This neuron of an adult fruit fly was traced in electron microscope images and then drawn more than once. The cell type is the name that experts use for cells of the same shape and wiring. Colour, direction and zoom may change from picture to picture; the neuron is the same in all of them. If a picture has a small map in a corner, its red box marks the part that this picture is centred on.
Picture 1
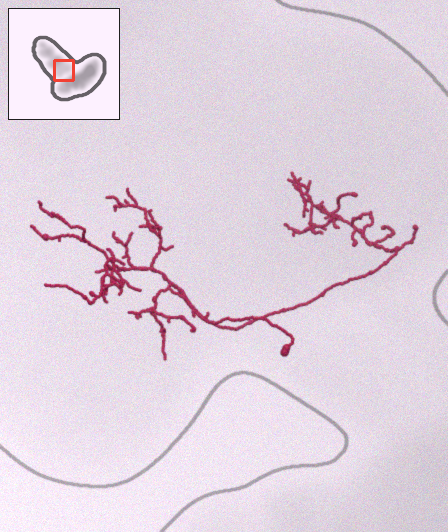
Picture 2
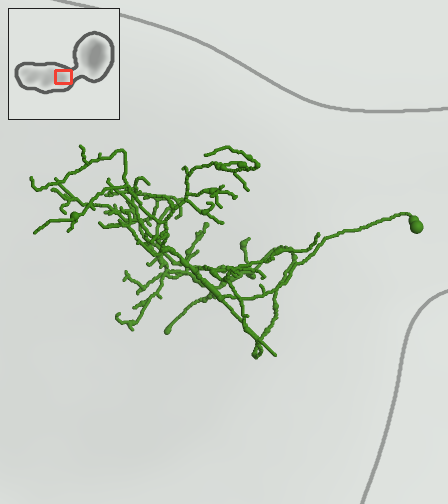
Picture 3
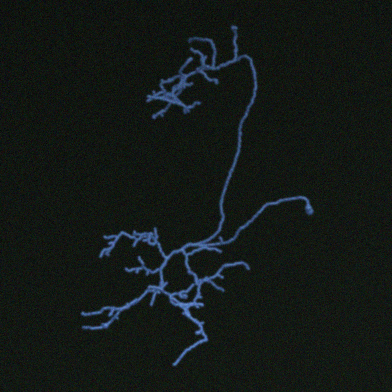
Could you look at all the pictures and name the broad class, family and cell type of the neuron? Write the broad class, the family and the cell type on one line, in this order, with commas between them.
nerve-cord intrinsic neuron, hemilineage 01A, IN01A078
